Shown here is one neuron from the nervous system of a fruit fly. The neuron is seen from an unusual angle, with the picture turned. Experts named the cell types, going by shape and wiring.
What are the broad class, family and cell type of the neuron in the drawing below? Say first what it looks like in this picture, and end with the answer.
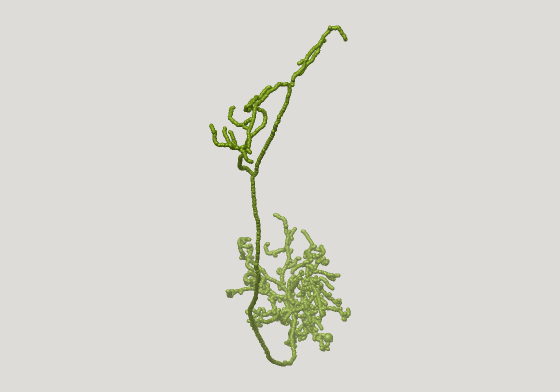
The cell body can be seen at the bottom of the picture. In this view it is taller than it is wide. Its broad class is central-brain intrinsic neuron. The family is hemilineage VLPl&p2_lateral. The cell type is AVLP139.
